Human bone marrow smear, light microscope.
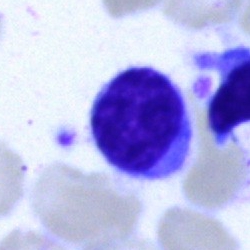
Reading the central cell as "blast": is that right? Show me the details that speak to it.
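Chromatin: dark purple, dense, mottled.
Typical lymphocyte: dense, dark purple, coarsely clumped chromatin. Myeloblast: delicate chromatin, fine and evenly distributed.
Chromatin goes with lymphocyte, against blast. Nucleus: fills most of the cell; thin rim of cytoplasm, seen mainly as a crescent at the lower right of the nucleus.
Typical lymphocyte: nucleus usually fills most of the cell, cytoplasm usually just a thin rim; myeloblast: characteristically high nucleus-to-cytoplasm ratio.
Nucleus and rim fit both names. Cytoplasm: no granules seen.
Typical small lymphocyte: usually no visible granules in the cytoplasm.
Absent granules go with lymphocyte. Outline: round. Verdict: lymphocyte, not blast.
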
